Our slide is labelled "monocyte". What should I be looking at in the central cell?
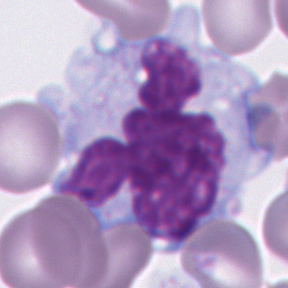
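Granules are what I would match first: fine, sparse and pinkish-violet, scattered through the cytoplasm.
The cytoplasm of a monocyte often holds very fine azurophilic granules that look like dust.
Beyond those, I see abundant, pale grey-blue cytoplasm and chromatin in a loose, folded, lacy pattern rather than dense dark clumps. There is also a small clear spot at the upper left edge of the nucleus.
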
